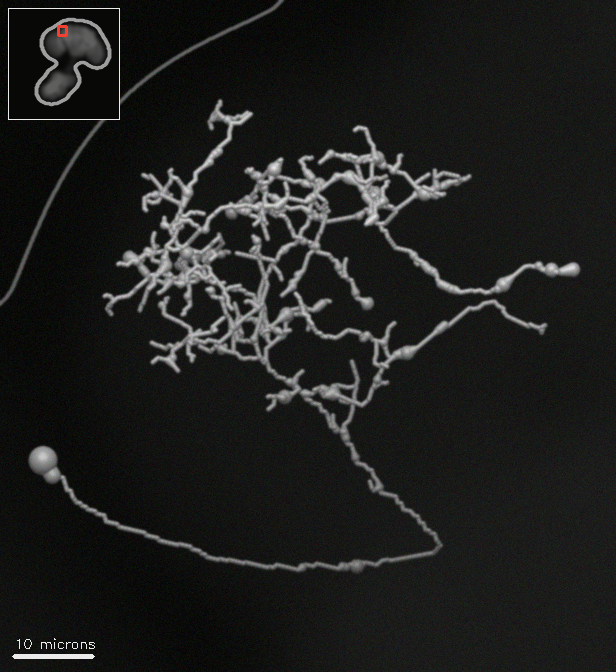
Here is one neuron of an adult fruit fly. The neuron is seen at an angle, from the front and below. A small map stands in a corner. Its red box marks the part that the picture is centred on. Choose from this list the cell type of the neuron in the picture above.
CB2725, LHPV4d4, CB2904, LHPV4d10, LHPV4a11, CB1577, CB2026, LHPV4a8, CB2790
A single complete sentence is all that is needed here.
The neuron is a member of cell type CB2790.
